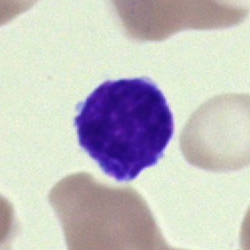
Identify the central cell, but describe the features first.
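Nearly the whole cell is taken up by the nucleus. Cytoplasm appears only as a scant rim, with a small pale bluish patch at the left edge. No granules and no vacuoles are visible anywhere in the cell. It is a lymphocyte.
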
